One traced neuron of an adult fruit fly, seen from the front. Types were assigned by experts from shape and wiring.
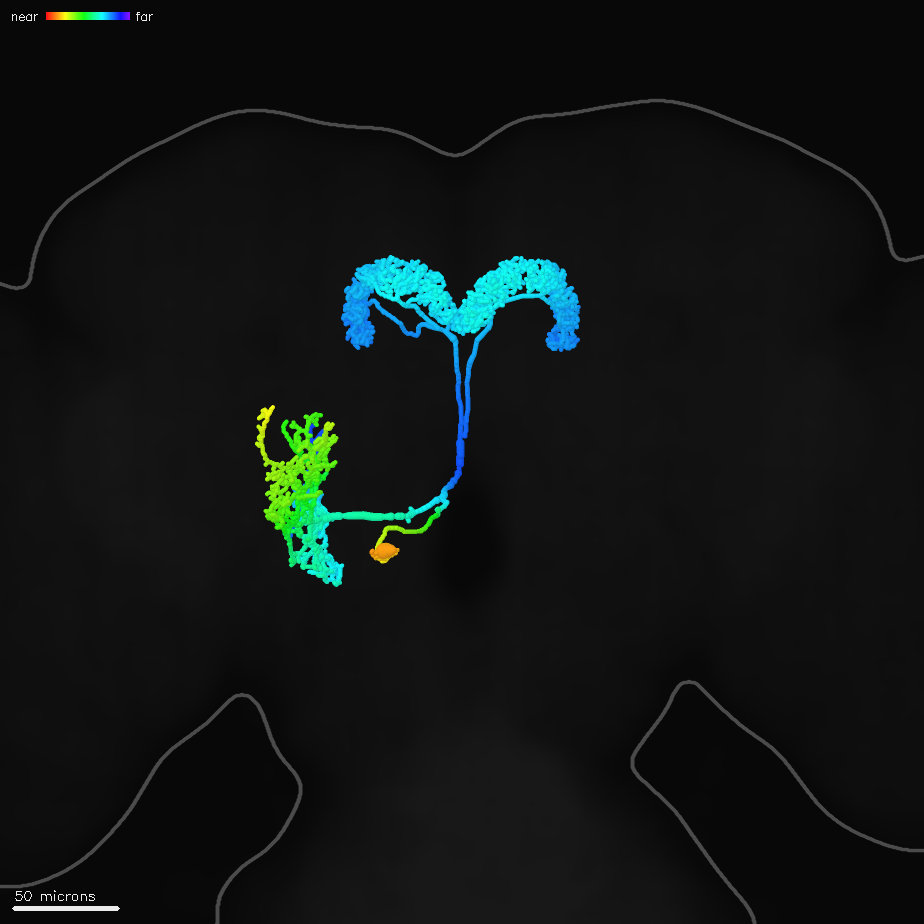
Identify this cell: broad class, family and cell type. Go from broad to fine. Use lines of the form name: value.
broad class: central-brain intrinsic neuron
family: class CX
cell type: LPsP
